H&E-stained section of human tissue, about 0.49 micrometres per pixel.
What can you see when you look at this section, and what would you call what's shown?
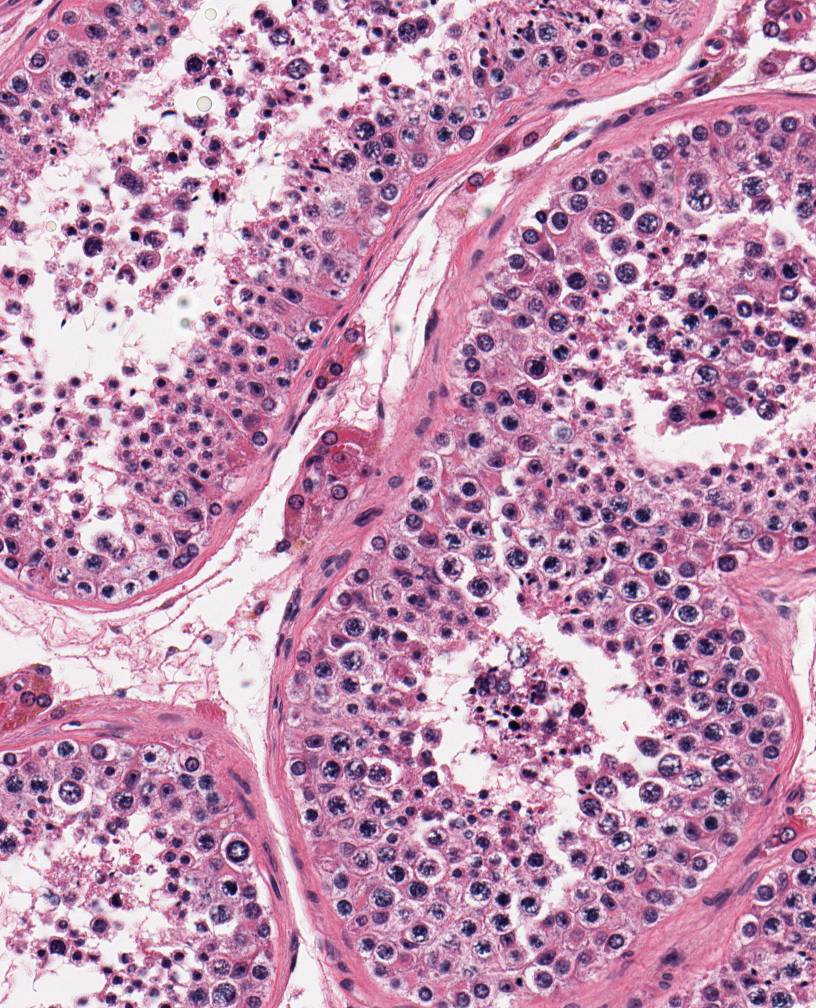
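Each tubule has a stratified germ-cell epithelium many cell layers thick. Many cells within them are large and round, with large round nuclei holding coarse, clumped or thread-like dark chromatin. Closer to the lumens lie numerous small cells with small, dense, dark round nuclei. In the narrow space between tubules, just left of centre, sits a small cluster of polygonal cells with abundant pink cytoplasm. This is testis.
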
